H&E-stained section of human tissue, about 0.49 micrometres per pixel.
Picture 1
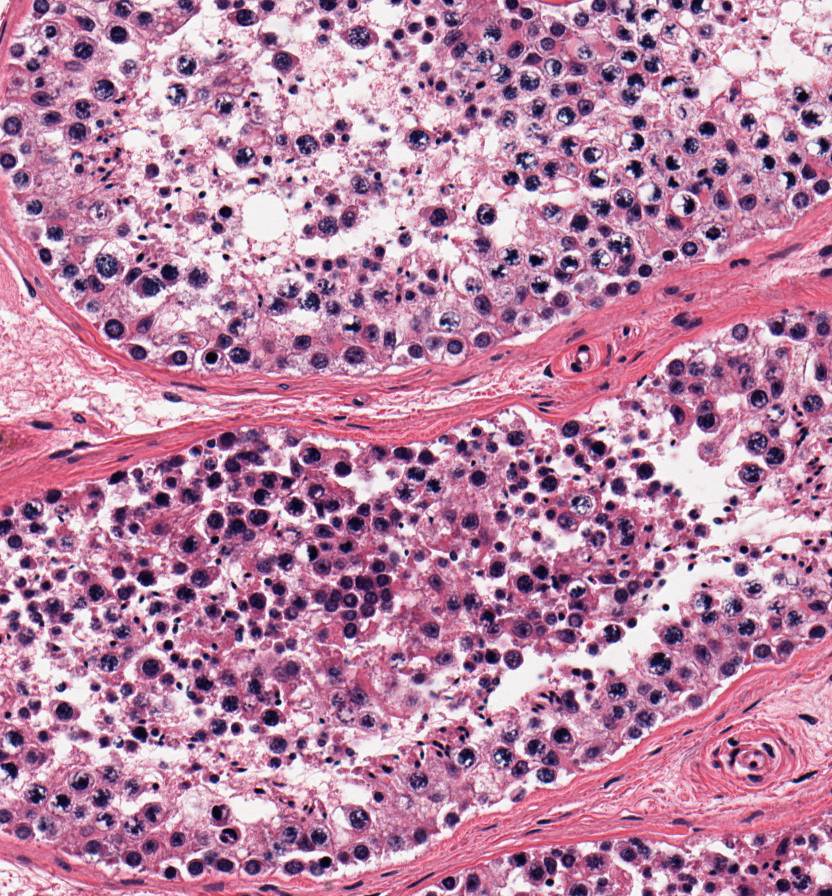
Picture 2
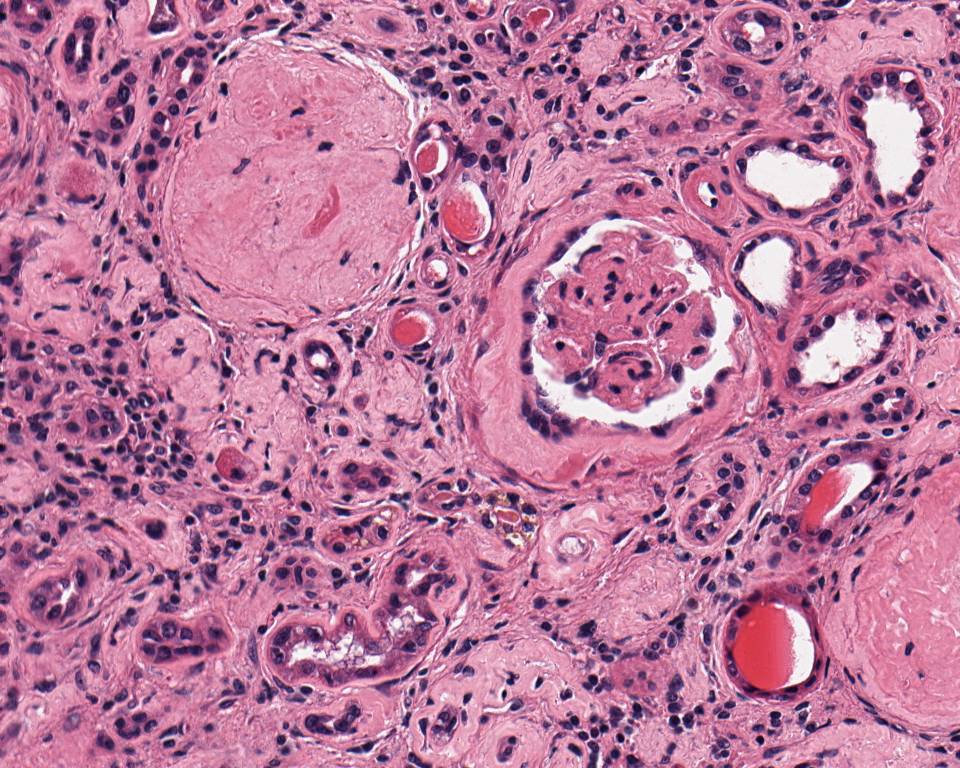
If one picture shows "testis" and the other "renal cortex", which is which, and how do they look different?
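In this pair, picture 1 shows testis and picture 2 shows renal cortex. In picture 1, two large rounded tubular units fill the field, each filled by many layers of crowded rounded cells rather than a single layer. Many of these cells have large round nuclei with coarse, clumped or thread-like dark chromatin and pale cytoplasm around them. Picture 2 instead has a glomerulus ringed by concentric layers of pink fibrous tissue outside its capsule. It also shows a cluster of lymphocytes with small dark round nuclei in the interstitium at the left middle, and a small collection of golden-brown pigment granules just below the centre.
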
